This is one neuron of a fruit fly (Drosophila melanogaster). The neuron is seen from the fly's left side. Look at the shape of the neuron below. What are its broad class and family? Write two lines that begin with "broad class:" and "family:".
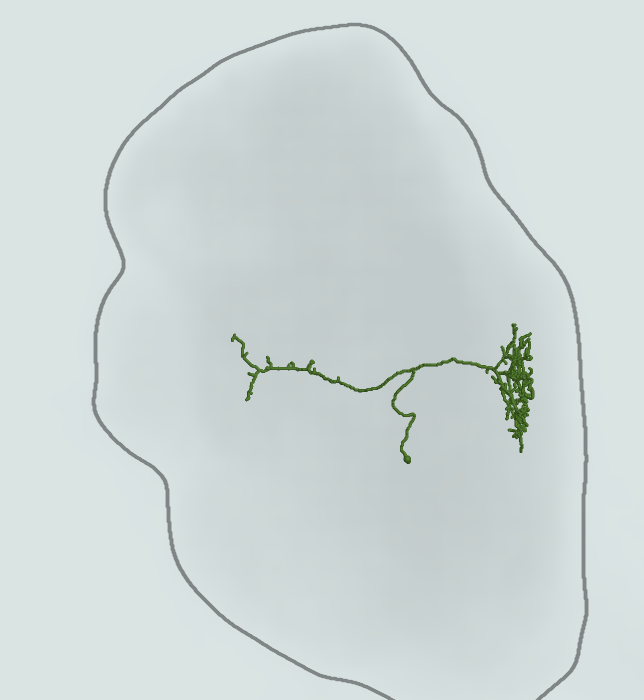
broad class: visual projection neuron
family: LC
